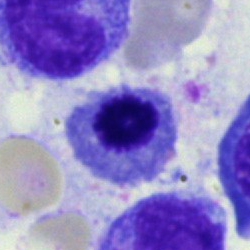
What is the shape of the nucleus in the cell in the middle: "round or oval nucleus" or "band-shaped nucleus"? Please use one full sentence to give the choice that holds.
Within this cell, the nucleus is a compact round or oval mass.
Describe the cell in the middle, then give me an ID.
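The chromatin strikes me first: very dark, dense and deep purple. I can't make out any nucleoli in the nucleus. The cytoplasm looks a medium greyish blue, and I see no distinct granules in it. So this is an erythroblast.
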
